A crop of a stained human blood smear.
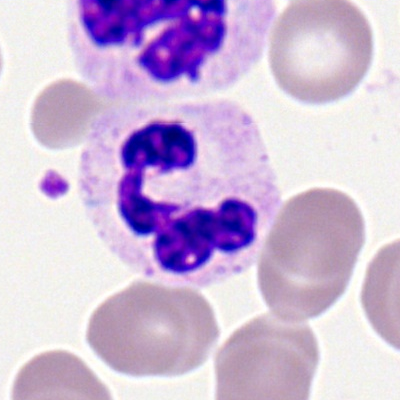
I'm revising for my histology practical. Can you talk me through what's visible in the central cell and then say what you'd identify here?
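Several nuclear lobes are joined in a curved, C-like chain. Their chromatin is dark purple and coarsely clumped. The cytoplasm is plentiful and pale pinkish-lilac, holding fine, faint lilac granules. This is a segmented neutrophil.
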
